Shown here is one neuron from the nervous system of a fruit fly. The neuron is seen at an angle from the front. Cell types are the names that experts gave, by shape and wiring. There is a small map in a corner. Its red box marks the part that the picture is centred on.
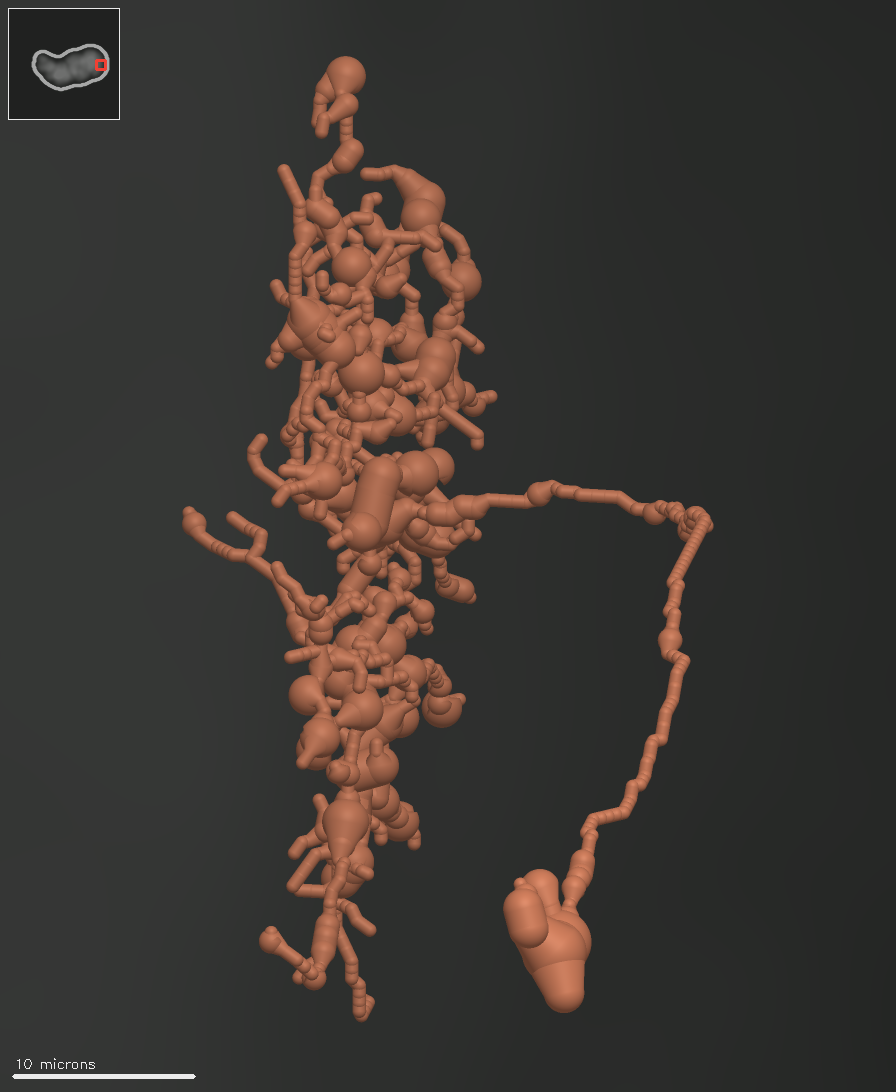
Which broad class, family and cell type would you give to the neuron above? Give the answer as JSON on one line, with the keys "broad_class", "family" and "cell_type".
{"broad_class": "optic-lobe intrinsic neuron", "family": "Dm", "cell_type": "Dm12"}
